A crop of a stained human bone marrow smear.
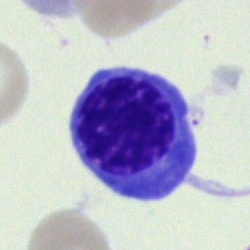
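Erythroblast, the central cell in this stained bone marrow smear. Its outline is round to slightly oval and smooth. Notice the coarse chromatin, clumped into dark blocks with paler spaces between them. The deep blue cytoplasm forms its widest rim on the lower right, where a thin pale strand trails away from the edge.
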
